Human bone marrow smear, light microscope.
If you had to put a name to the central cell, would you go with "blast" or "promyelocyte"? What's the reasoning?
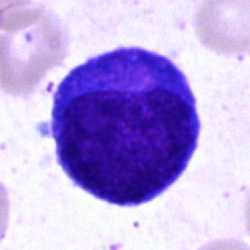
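The answer is blast. A wider band of cytoplasm lies above the nucleus than below it, and that cytoplasm stains deep blue. Dark purple chromatin stains the nucleus throughout. On the left edge of the cell sits a small pale blue bleb.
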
